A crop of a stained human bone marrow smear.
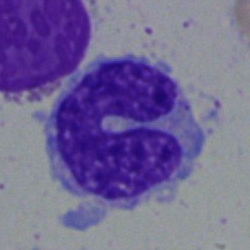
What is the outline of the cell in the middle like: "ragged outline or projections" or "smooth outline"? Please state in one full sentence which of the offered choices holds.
Ragged or frayed parts, or projections, blebs or tags, break the cell's edge.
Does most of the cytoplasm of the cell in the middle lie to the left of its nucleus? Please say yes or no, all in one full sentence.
No, the nucleus of this cell is positioned toward the left side.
